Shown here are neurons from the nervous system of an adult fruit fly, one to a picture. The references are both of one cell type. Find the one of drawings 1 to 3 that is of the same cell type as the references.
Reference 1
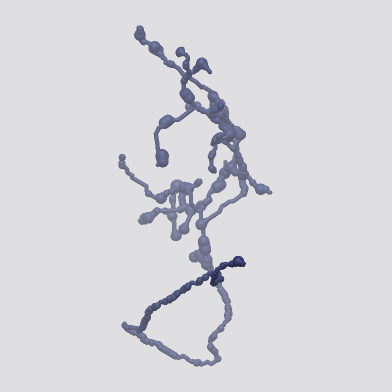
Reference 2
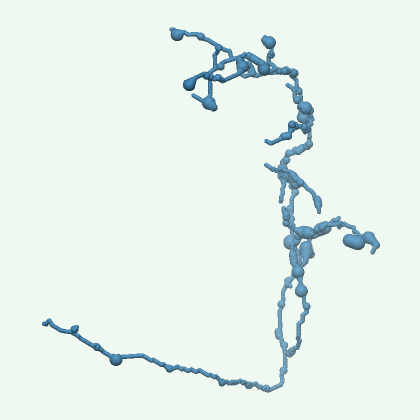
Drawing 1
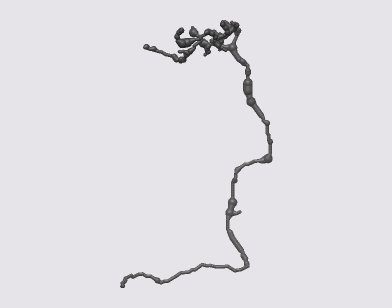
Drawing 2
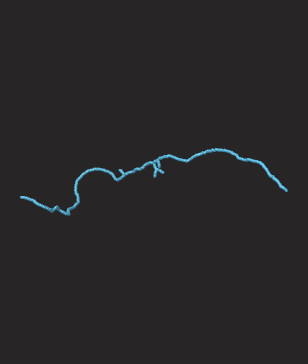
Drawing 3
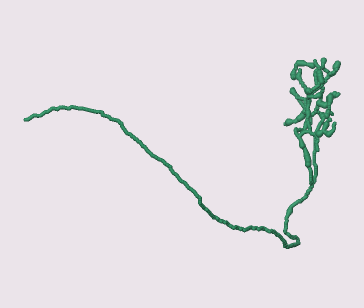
Drawing 1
